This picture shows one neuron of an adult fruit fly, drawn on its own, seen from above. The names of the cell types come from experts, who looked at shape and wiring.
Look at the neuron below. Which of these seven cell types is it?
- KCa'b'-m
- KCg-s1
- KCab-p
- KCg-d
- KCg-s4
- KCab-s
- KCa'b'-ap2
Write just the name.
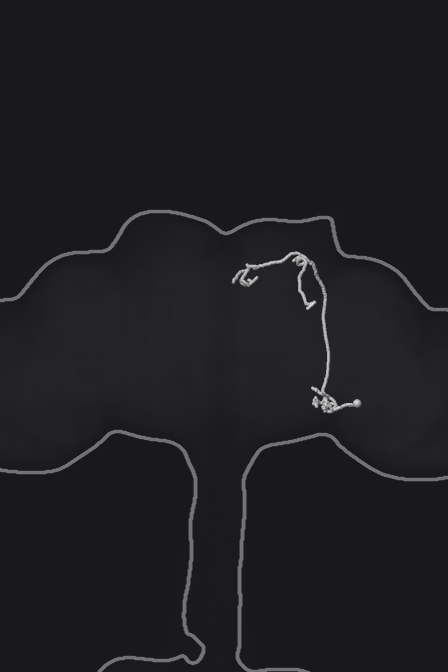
KCa'b'-ap2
